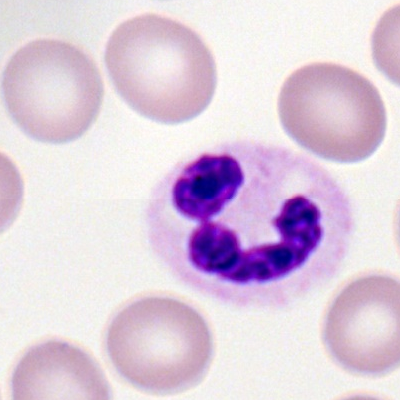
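Segmented neutrophil in the centre, checked point by point. First, the outline is smooth and roundish. Second, the nucleus is divided into several lobes joined in a curved chain, which opens toward the upper right. Third, the chromatin is dark purple and coarsely clumped.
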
